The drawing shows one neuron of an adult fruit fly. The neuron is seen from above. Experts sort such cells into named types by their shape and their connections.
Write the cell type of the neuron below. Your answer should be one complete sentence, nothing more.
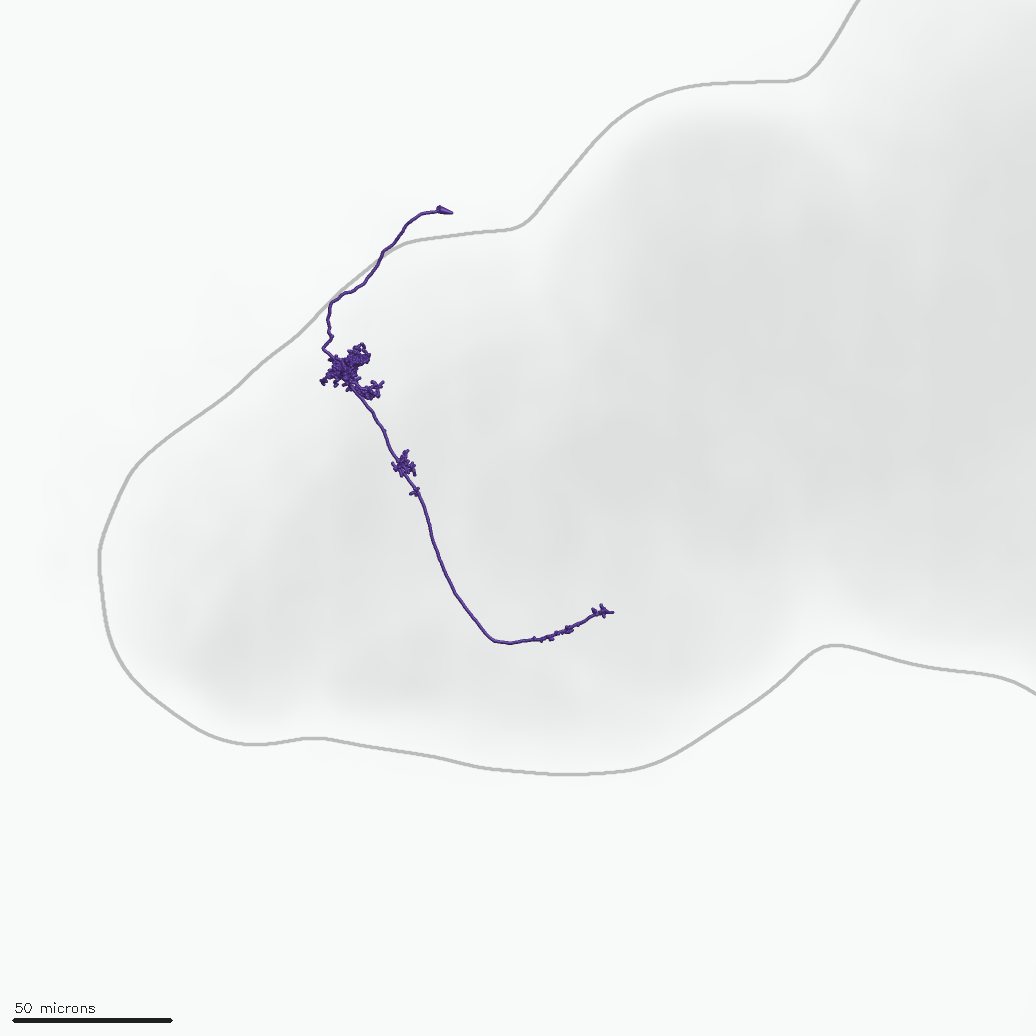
This neuron is a cell of type Tm4.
